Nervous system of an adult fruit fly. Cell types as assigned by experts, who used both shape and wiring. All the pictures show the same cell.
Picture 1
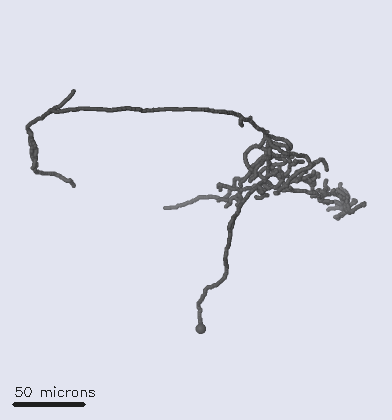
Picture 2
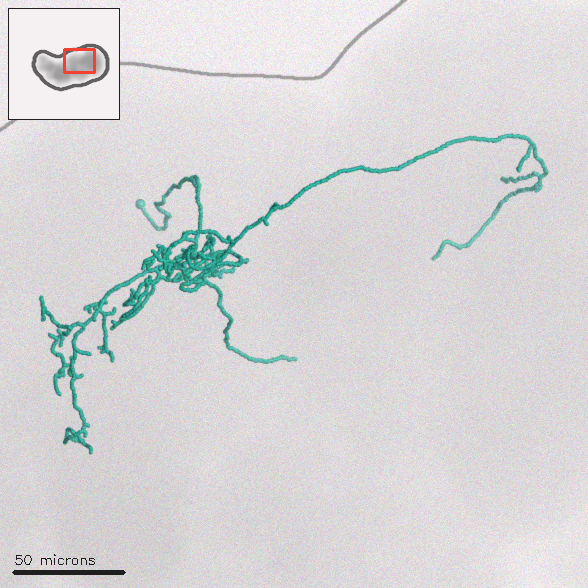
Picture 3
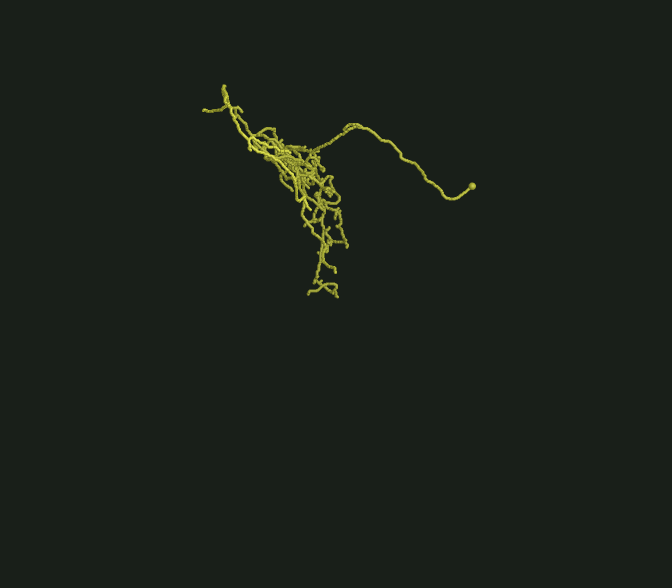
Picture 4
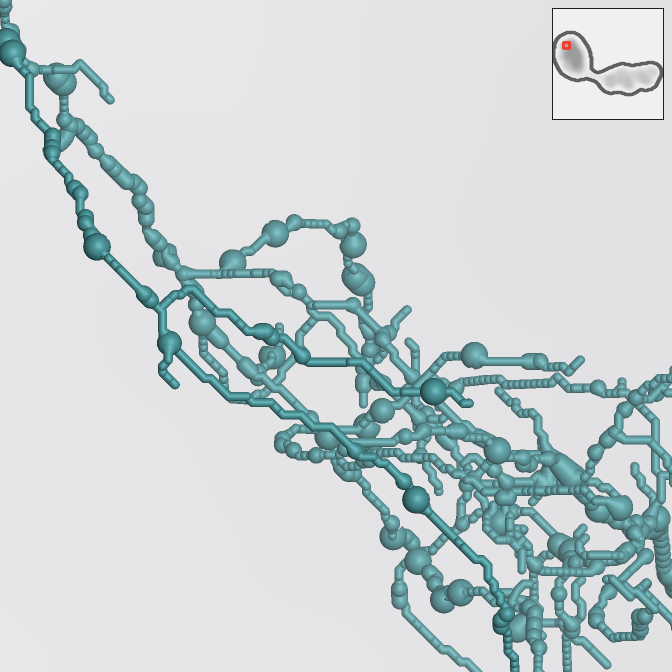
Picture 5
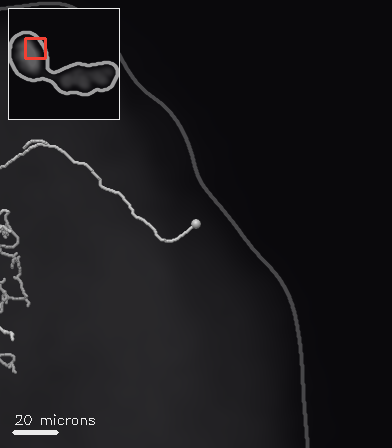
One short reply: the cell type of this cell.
pC1_5b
